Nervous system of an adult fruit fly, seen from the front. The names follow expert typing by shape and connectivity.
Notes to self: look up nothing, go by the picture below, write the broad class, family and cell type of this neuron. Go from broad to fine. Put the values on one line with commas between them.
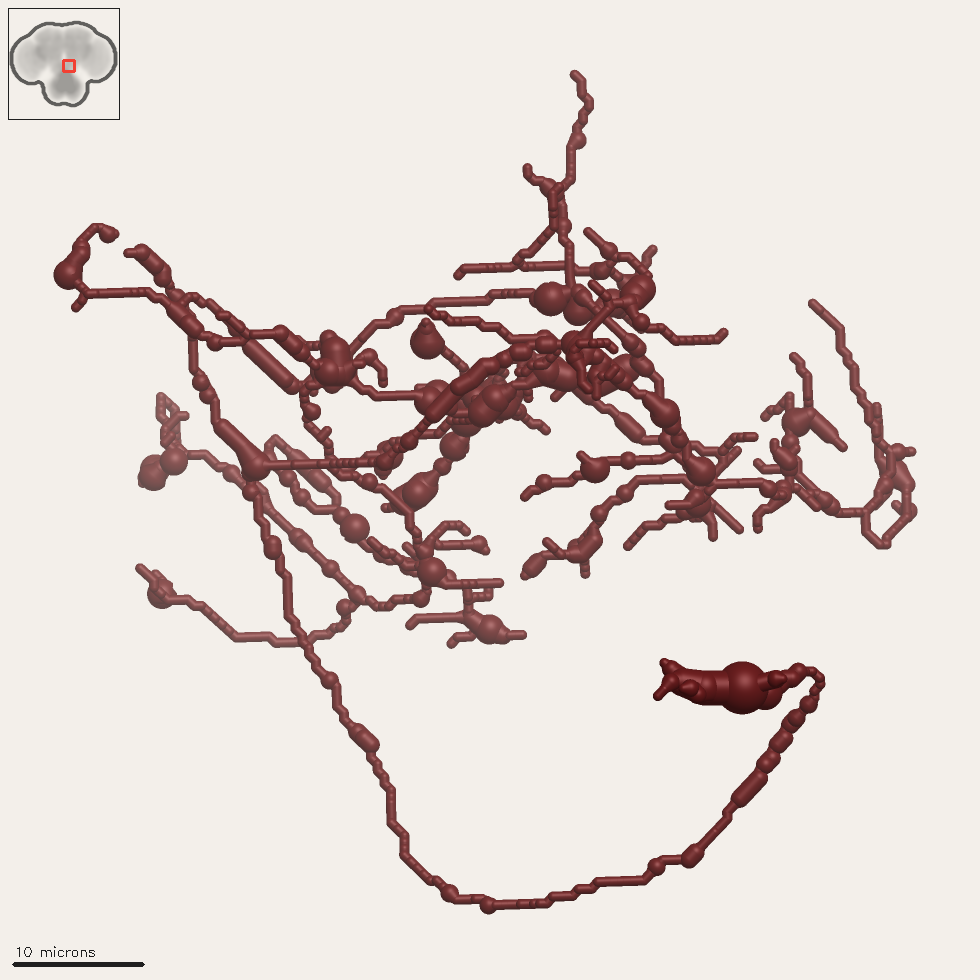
central-brain intrinsic neuron, hemilineage TRdm, GNG319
